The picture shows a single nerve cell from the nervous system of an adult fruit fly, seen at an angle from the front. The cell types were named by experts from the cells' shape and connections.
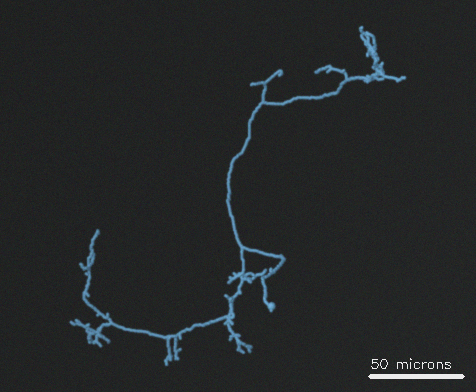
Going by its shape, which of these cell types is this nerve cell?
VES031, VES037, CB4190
CB4190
